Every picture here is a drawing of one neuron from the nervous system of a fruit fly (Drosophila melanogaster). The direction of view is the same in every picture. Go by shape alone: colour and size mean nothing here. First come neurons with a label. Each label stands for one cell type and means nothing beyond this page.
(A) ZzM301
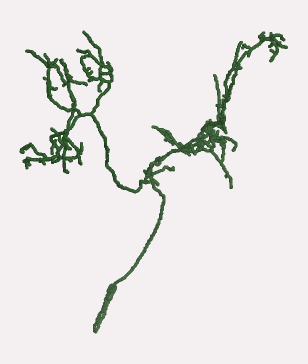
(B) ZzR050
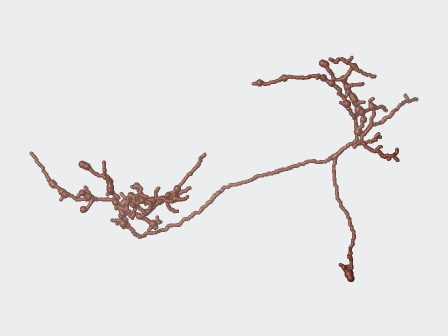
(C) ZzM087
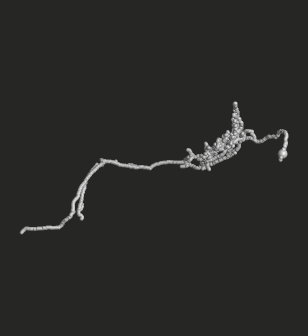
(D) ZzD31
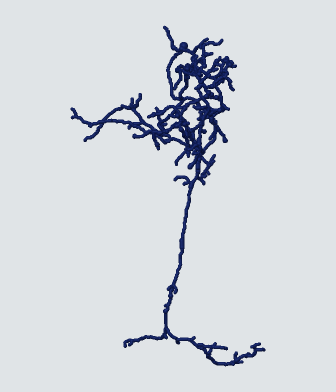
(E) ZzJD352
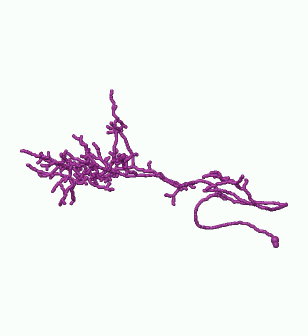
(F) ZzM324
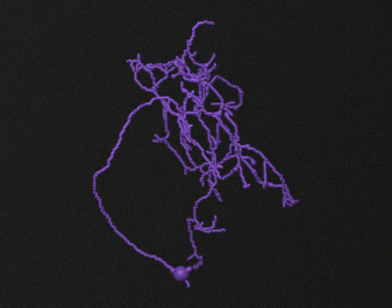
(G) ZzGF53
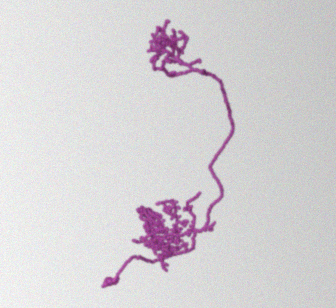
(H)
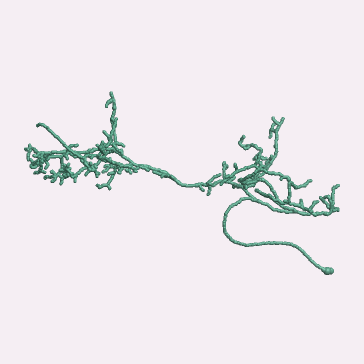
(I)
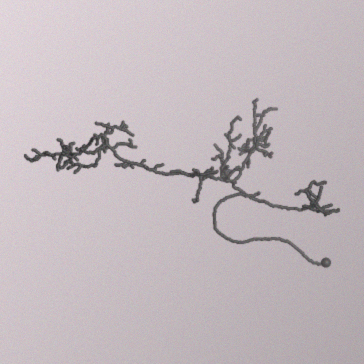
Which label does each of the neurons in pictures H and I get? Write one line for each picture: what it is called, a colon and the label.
H: ZzJD352
I: ZzJD352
